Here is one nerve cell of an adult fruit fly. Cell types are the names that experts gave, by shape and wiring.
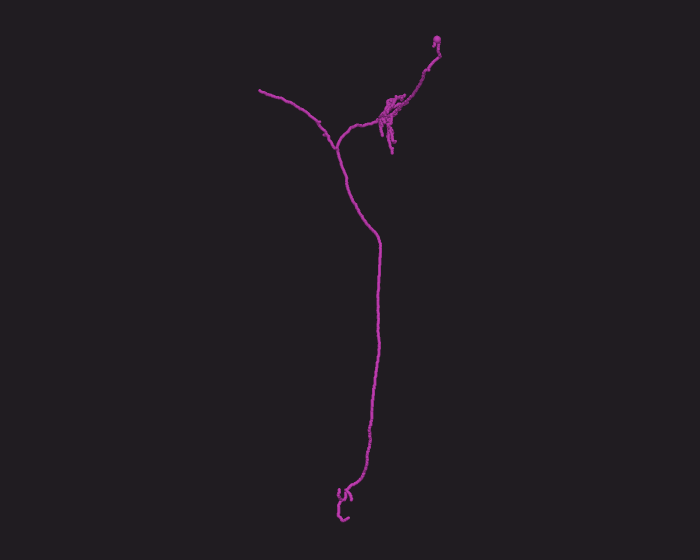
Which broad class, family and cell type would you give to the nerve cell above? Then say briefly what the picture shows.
This is a descending neuron. The family is hemilineage LB6. The cell type is DNge071. The cell body is at the top of the picture. As drawn here it is more than twice as tall as it is wide.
